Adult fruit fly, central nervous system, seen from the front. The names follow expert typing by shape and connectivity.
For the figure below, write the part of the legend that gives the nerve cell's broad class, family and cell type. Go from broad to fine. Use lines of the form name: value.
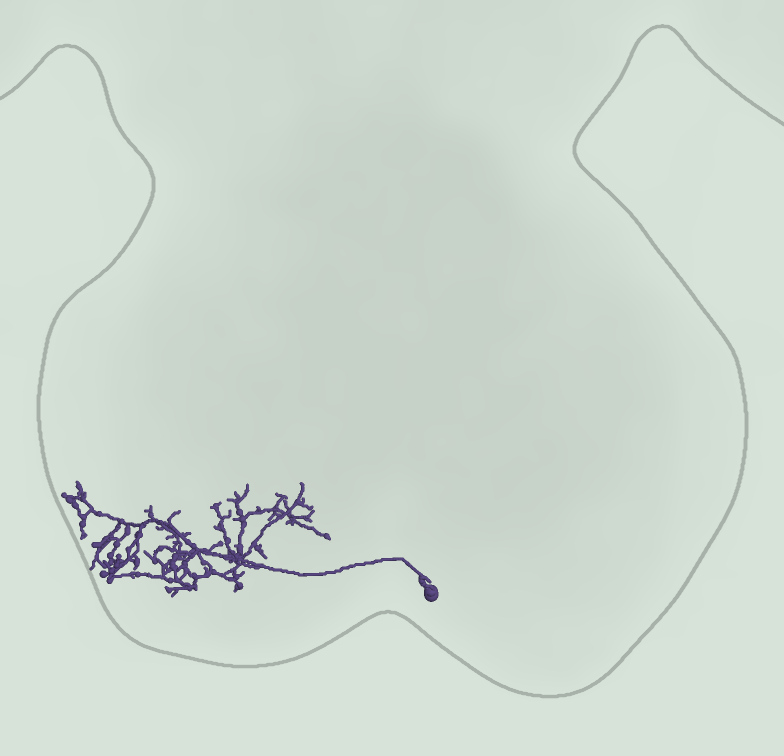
broad class: nerve-cord intrinsic neuron
family: hemilineage 13B
cell type: IN13B052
